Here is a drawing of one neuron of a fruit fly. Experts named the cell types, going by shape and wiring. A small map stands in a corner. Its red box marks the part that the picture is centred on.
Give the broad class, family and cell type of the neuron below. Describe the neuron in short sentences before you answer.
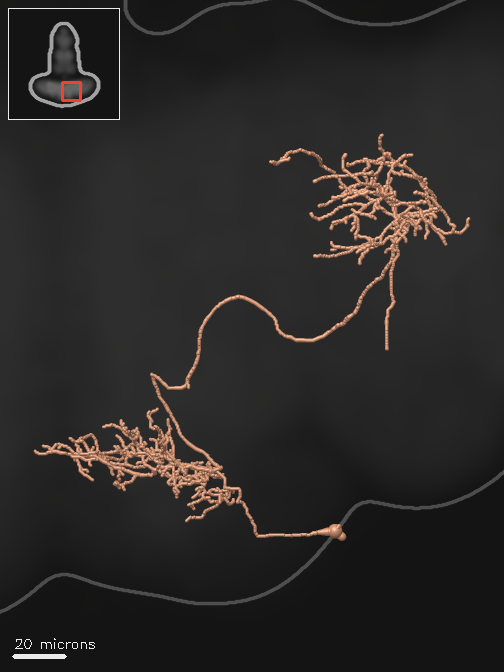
By the scale bar it is about 170 microns wide in this view. The picture shows dozens of branch ends. Its broad class is central-brain intrinsic neuron. Its family is hemilineage VESa1. It is of cell type GNG639.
